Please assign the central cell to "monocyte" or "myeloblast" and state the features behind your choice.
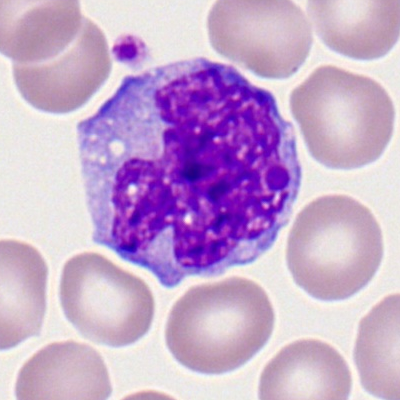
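Monocyte, not myeloblast. Point one: the nucleus is large, irregular and folded, filling most of the cell. Point two: it lies toward the right, leaving a wider band of cytoplasm on the left. Point three: the cytoplasm holds only fine, faint granules, with a few small clear vacuoles on the left side.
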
